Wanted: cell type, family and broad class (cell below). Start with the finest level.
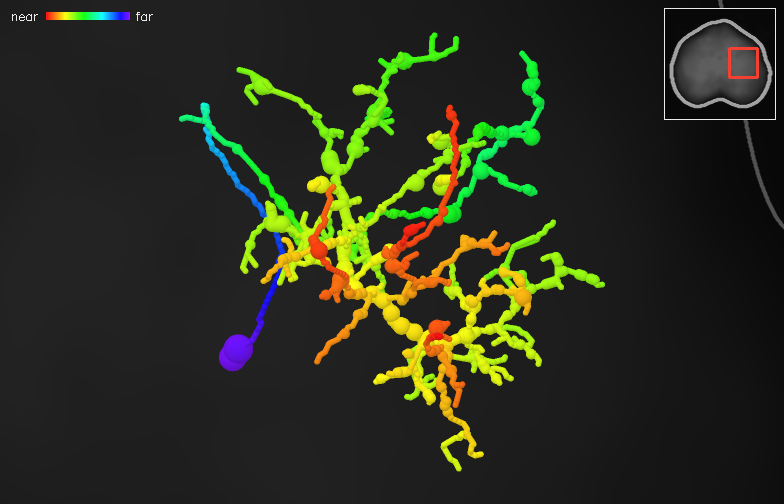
IN20A.22A067; hemilineage 20A.22A; nerve-cord intrinsic neuron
